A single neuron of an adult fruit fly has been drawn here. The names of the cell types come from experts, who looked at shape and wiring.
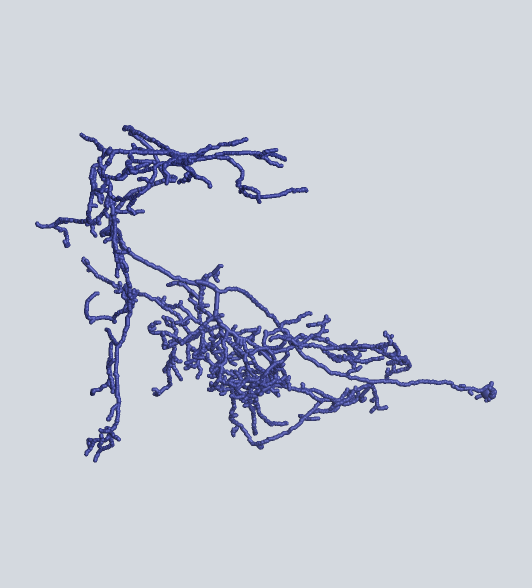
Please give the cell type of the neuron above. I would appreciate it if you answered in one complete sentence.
The type assigned to this neuron is SMP184.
